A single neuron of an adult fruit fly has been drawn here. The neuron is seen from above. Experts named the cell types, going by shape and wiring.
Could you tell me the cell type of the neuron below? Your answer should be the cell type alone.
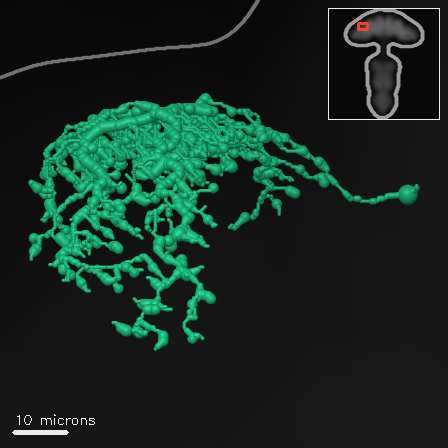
Dm6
